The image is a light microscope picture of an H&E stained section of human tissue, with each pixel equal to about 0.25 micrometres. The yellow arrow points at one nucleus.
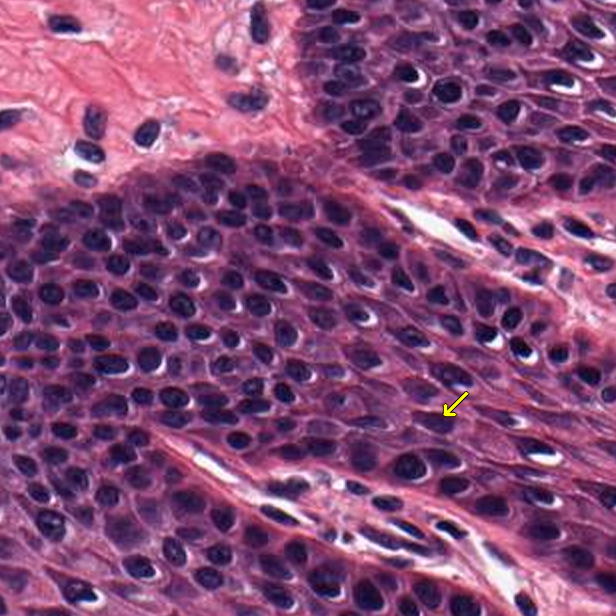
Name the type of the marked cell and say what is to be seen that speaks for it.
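It is a squamous epithelial cell. The nucleus is an elongated oval, its long axis running obliquely, parallel to the nuclei of neighbouring cells. The nucleus is about the same size as the nuclei around it and is stained a purple that is fairly even across it.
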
